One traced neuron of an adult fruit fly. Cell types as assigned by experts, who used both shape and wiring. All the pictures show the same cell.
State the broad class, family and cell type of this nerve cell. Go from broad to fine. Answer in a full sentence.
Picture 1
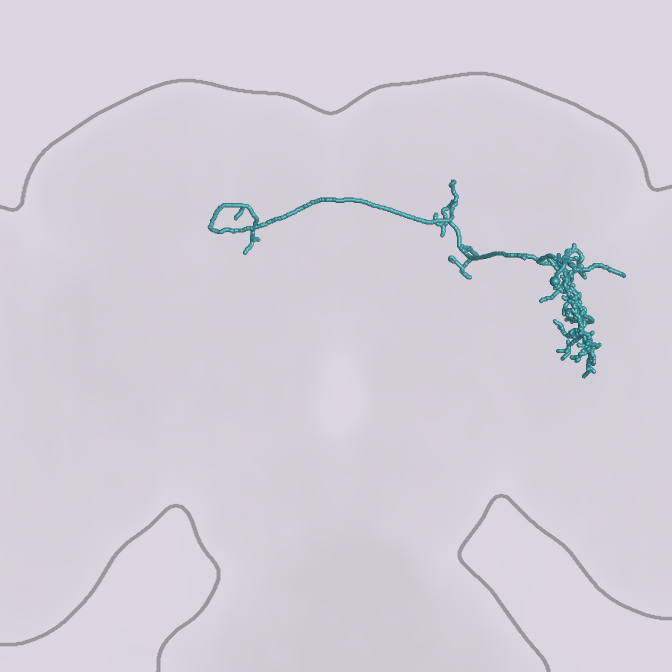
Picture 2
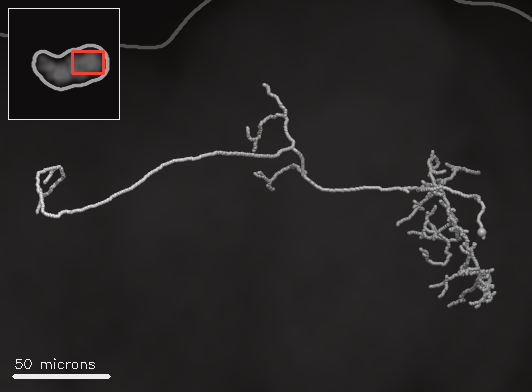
A central-brain intrinsic neuron of hemilineage VLPl&d1_dorsal, type CB2625.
